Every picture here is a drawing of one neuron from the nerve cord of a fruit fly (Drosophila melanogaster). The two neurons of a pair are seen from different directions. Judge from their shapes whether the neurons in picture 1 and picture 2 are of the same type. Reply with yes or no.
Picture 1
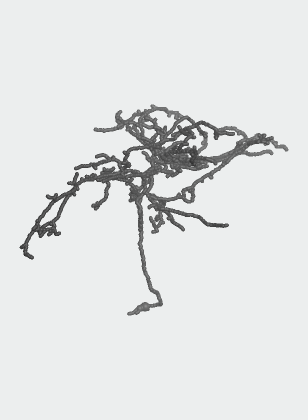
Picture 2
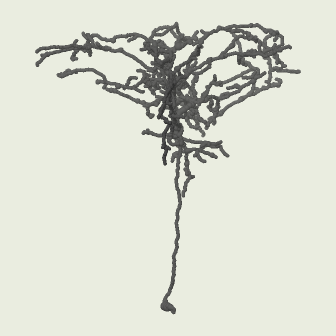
yes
